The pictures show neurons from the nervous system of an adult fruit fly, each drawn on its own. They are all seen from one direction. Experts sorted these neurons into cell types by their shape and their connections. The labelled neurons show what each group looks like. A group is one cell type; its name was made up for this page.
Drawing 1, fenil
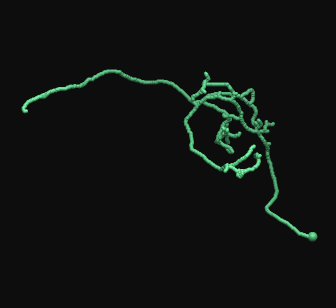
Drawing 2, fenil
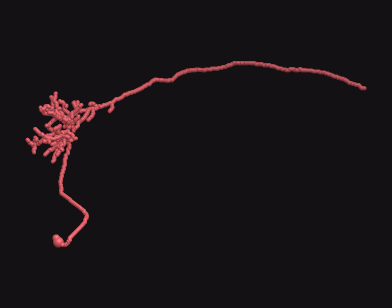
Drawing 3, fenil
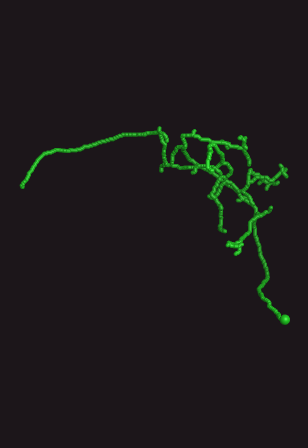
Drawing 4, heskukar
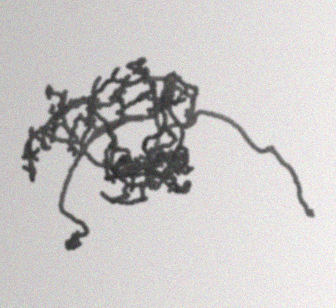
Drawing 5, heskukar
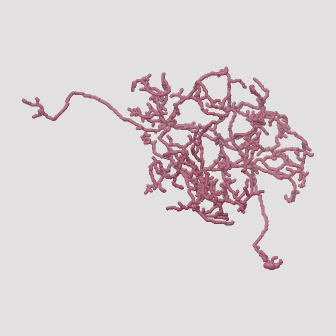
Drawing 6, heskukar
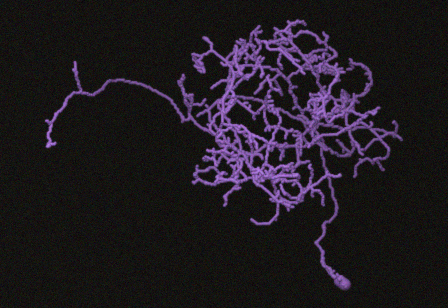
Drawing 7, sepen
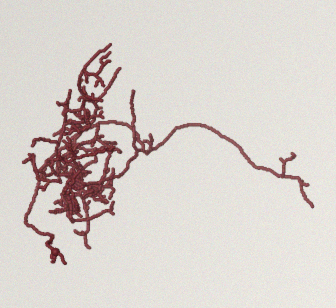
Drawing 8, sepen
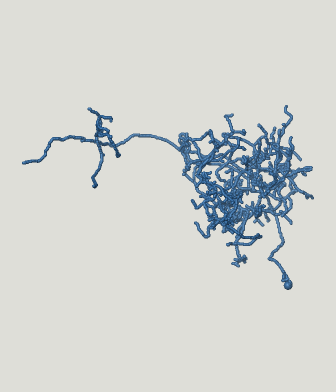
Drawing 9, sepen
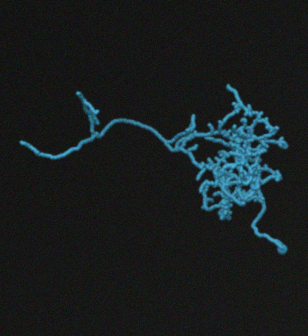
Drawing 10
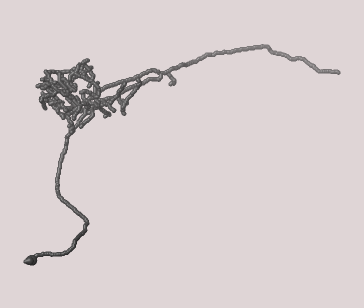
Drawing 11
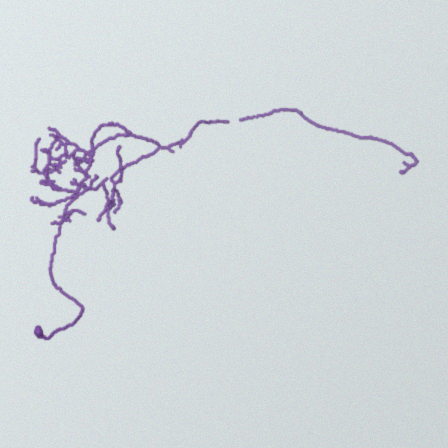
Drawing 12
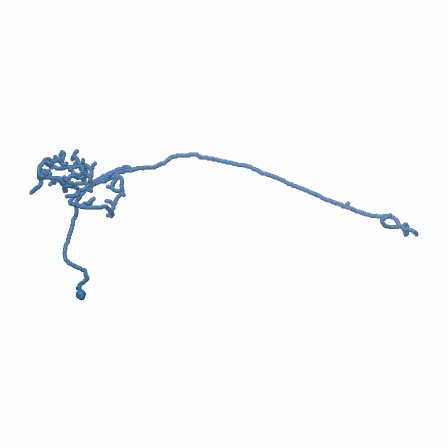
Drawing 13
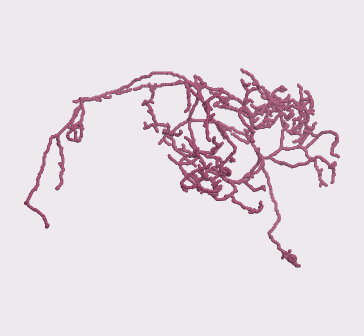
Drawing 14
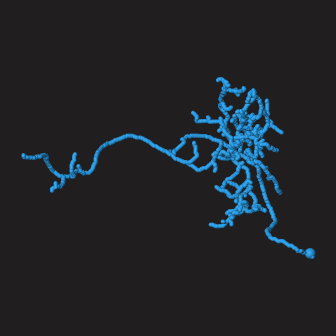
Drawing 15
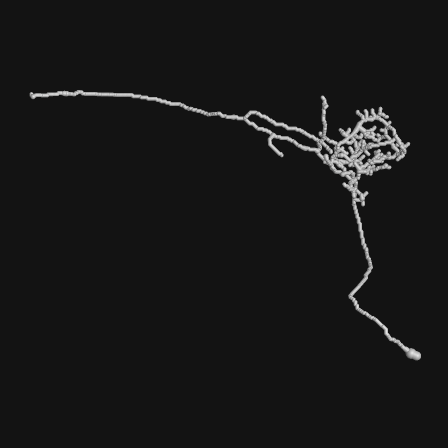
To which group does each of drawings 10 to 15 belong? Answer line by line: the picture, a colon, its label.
10: fenil
11: fenil
12: fenil
13: heskukar
14: sepen
15: fenil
